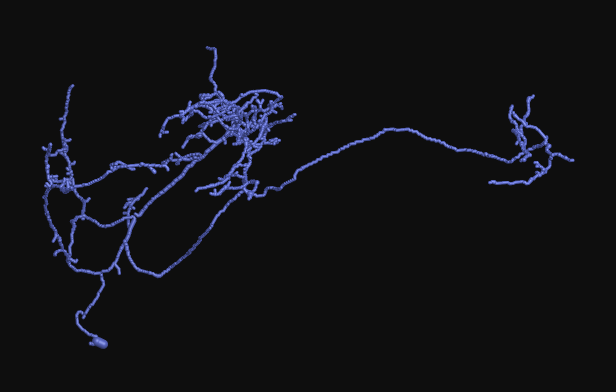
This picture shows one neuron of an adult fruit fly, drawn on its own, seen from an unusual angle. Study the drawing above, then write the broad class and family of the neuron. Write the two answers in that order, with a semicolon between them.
central-brain intrinsic neuron; hemilineage SLPa&l1_anterior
